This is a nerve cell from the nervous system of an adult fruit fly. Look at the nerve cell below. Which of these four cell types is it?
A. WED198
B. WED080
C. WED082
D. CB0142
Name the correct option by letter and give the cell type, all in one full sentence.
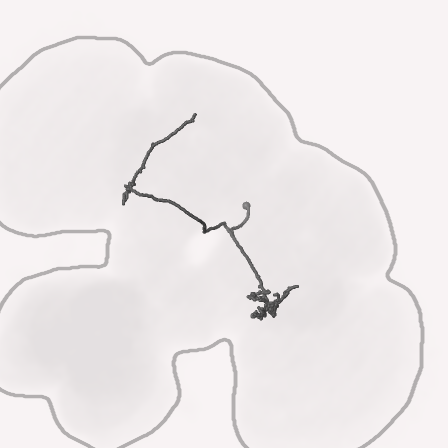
It is WED198, given as option A, that the neuron is by cell type.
